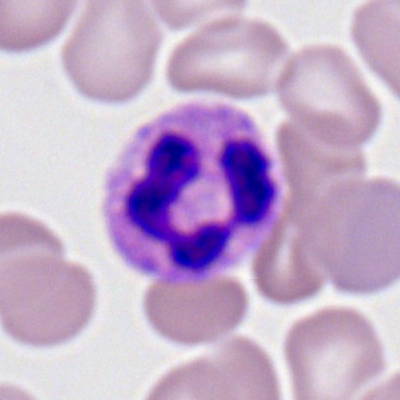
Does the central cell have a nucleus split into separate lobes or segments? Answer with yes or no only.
Yes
